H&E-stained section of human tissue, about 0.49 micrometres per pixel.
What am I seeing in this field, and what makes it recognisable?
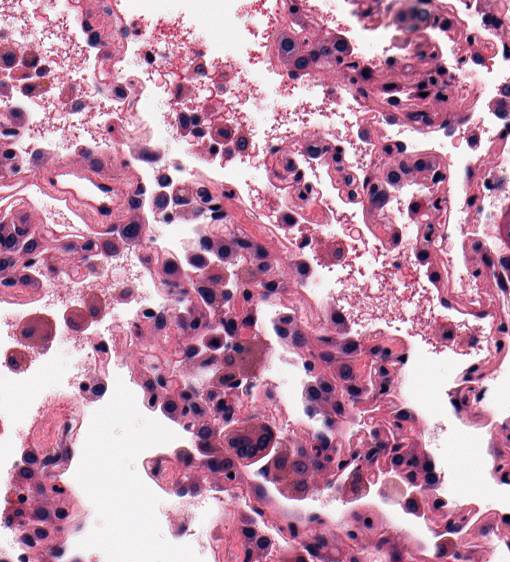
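Field: alveolus. Many walls are lined by plump cuboidal cells, with round dark nuclei bulging into the spaces.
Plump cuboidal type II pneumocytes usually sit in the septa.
At the left edge, large rounded cells with abundant pink cytoplasm lie free in the spaces.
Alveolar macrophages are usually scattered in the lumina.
In the upper centre and right, pale pink, finely granular material partly fills the spaces. No fat cells anywhere.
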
